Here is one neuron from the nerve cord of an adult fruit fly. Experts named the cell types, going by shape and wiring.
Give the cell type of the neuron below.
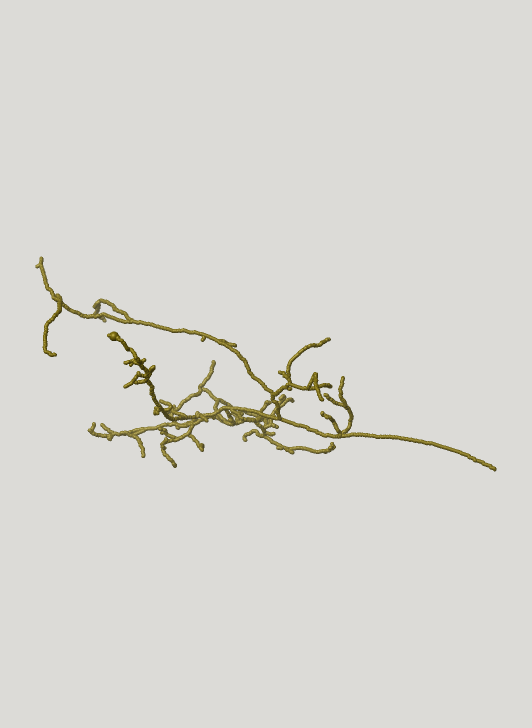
AN12B055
